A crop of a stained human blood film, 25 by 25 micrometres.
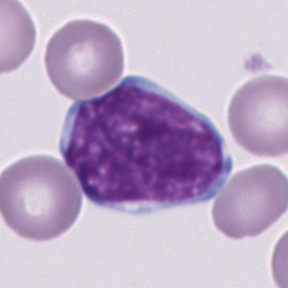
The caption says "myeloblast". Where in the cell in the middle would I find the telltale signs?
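Most of it fits a myeloblast.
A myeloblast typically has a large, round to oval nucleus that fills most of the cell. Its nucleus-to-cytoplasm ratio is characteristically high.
Here the nucleus is a single unlobed mass of about 14 by 11 micrometres in a cell of about 15 by 12 micrometres, and it fills about 80% of the cell's area. The cytoplasm forms only a thin rim around it, so the large nucleus and the high ratio are what match. Beyond that, the cell's outline is irregular and angular rather than round, and no granules are visible in the cytoplasm.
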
